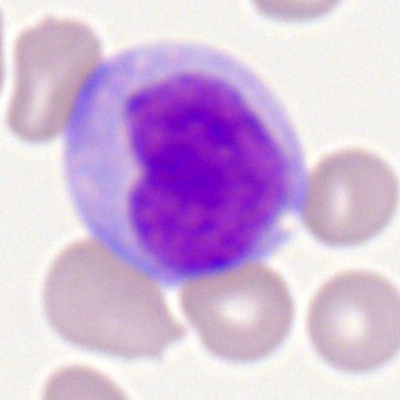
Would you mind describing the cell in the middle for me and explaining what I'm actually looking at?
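Roughly round and smooth in outline, the cell contains a nucleus indented on its left side, which gives it a bean-like shape. The cytoplasm is pale greyish-blue and shows no distinct coarse granules. The cell is a monocyte.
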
